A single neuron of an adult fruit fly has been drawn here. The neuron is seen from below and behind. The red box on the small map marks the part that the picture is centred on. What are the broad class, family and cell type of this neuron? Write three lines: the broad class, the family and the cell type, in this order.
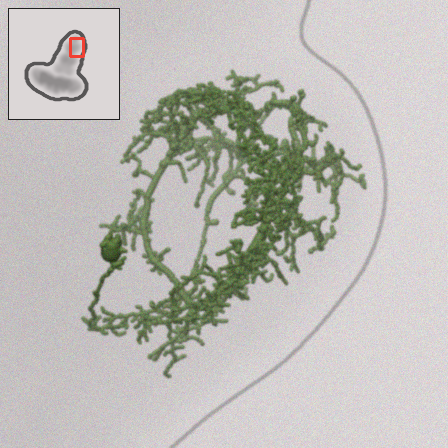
nerve-cord intrinsic neuron
hemilineage 14A
IN14A004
